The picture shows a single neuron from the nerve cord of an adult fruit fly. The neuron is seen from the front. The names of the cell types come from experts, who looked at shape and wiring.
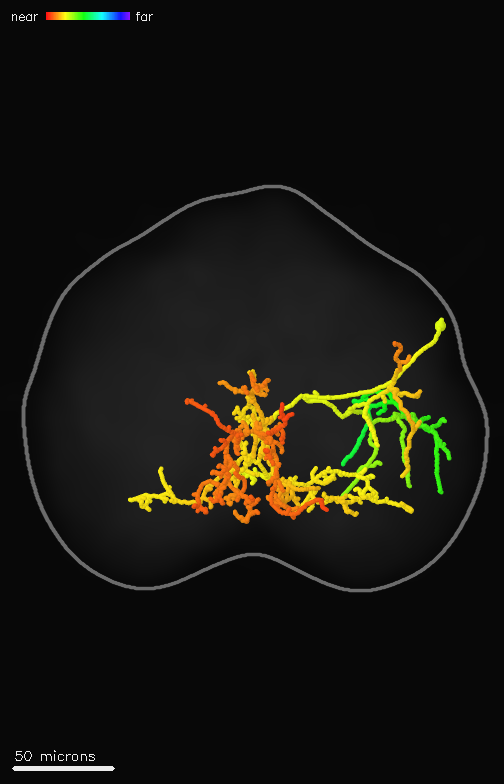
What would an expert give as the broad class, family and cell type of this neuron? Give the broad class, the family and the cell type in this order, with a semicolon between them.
nerve-cord intrinsic neuron; hemilineage 11A; IN11A008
